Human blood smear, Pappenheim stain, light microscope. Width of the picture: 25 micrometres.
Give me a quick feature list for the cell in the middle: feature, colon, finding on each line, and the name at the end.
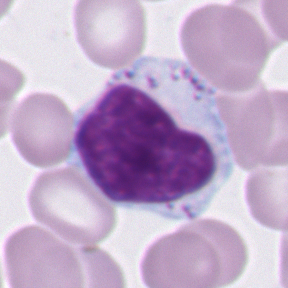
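Nucleus shape: broad and irregular, with a shallow notch on its upper right edge.
Nucleus position: toward the left, leaving the widest band of cytoplasm at the upper right.
Nucleus size: about 12 by 10 micrometres.
Chromatin: dark purple and dense, faintly mottled and clumped in texture.
Cytoplasm: pale, greyish blue.
Name: large granular lymphocyte.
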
